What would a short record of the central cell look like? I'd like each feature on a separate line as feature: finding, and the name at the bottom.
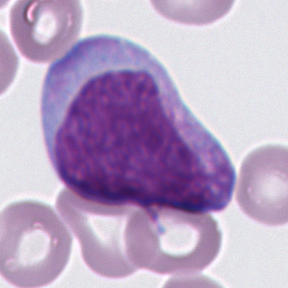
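Shape: pear-like, broad at the upper left, narrowing toward the lower right
Cytoplasm: widest band along the upper-left side of the nucleus
Nucleus: a single mass, unlobed
Tag: thin and small, projecting downward from the bottom edge
Name: atypical promyelocyte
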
